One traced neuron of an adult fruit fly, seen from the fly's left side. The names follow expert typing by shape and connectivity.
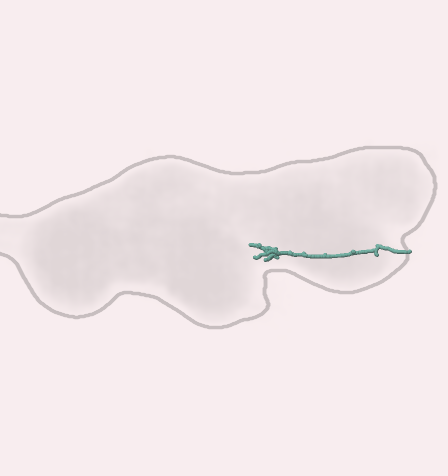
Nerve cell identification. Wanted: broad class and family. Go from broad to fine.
sensory neuron entering the nerve cord; class mechanosensory proprioceptive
